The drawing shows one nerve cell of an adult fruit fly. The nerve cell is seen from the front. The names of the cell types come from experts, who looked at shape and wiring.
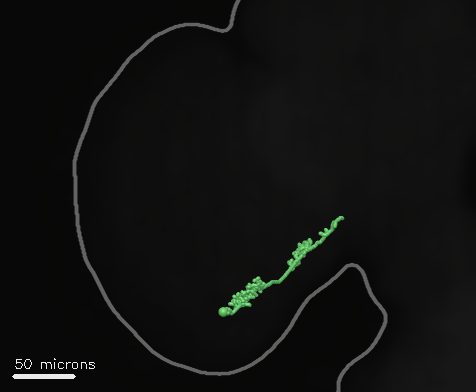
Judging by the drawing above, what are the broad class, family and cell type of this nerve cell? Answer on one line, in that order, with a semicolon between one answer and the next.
optic-lobe intrinsic neuron; TmY; TmY4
